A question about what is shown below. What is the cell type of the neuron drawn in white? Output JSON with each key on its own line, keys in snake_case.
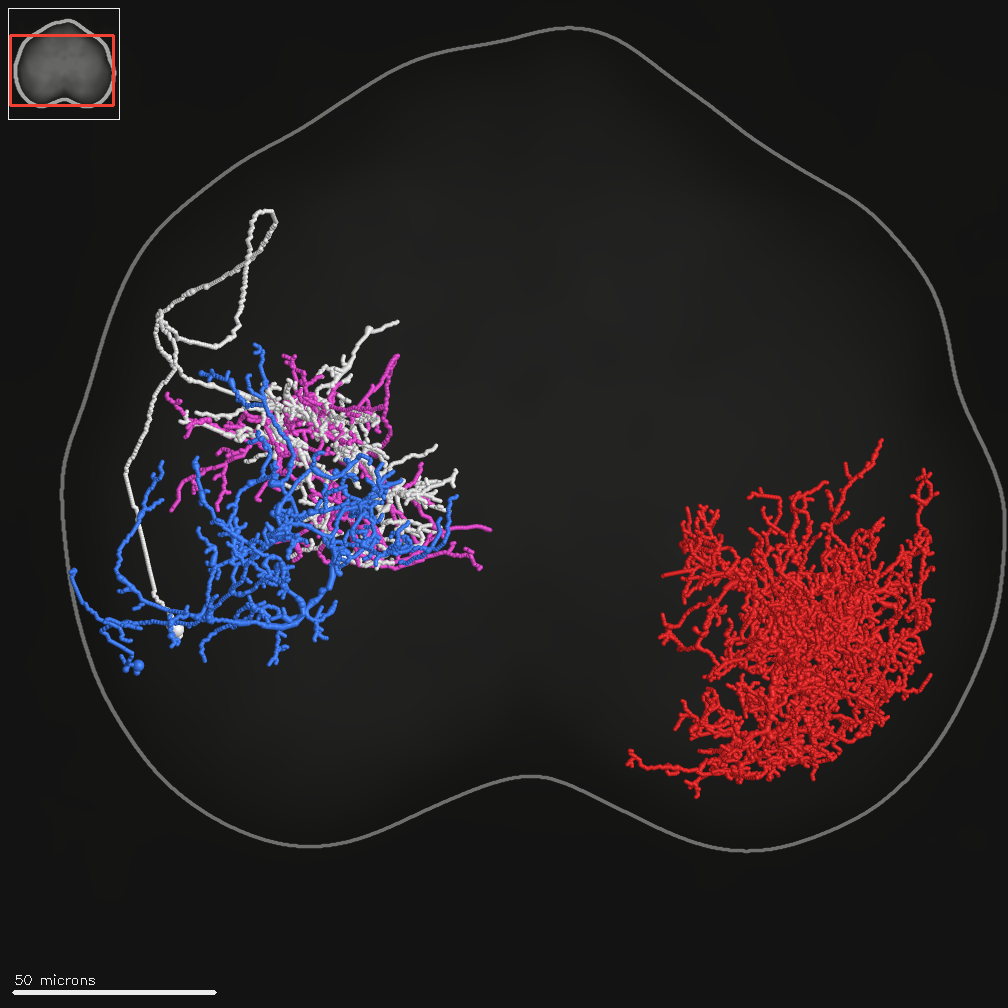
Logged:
{
 "cell_type": "INXXX321"
}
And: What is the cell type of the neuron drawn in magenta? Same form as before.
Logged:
{
 "cell_type": "IN20A.22A055"
}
